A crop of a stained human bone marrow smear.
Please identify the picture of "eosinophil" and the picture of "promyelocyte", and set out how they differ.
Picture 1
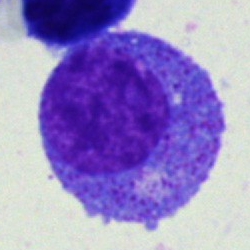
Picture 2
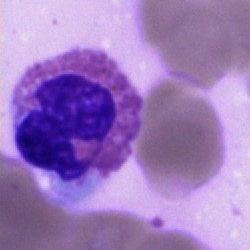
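First, the assignment: picture 1 is the promyelocyte, and picture 2 is the eosinophil. Second, the outline: the promyelocyte is round, with small bumps projecting from its lower edge, while the eosinophil is roughly round with a bumpy, scalloped edge formed by its granules.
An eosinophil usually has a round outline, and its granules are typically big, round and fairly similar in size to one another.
Third, the nucleus: the promyelocyte's chromatin is purple and patchy rather than smooth, whereas the eosinophil's nucleus lies toward the left side, with dense, dark purple chromatin and no visible nucleoli. Fourth, the cytoplasm: in the promyelocyte it forms a moderate rim, widest on the lower right, with a bluish-purple background and a paler, less granular patch just below and right of the nucleus.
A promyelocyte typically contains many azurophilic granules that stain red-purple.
Finally, the surroundings: a red cell touches the right side of the eosinophil.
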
